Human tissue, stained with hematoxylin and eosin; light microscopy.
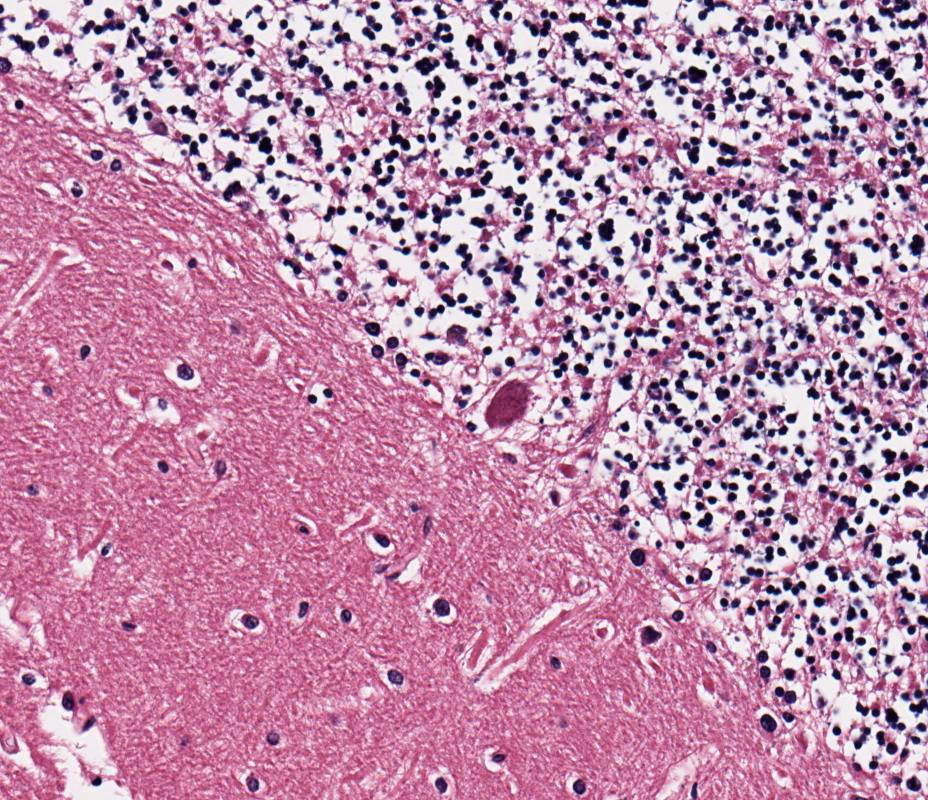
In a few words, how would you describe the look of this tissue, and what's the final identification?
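First, the upper right: crowded small, round, darkly stained nuclei with almost no visible cytoplasm, in a loose, pale network with many clear spaces. Second, the lower left: sparse, scattered small nuclei, many ringed by a clear halo. Third, at the boundary near the centre: a single large oval cell with abundant, dense purple-pink cytoplasm. The tissue is cerebellum.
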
